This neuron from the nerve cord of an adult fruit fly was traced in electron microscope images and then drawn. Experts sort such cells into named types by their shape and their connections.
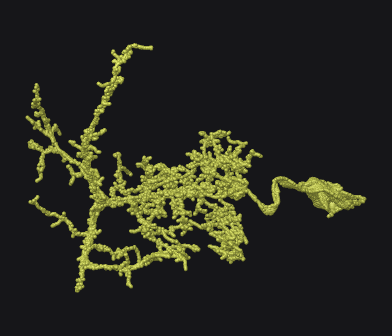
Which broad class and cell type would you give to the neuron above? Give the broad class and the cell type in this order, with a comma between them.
motor neuron of the nerve cord, Ti extensor MN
